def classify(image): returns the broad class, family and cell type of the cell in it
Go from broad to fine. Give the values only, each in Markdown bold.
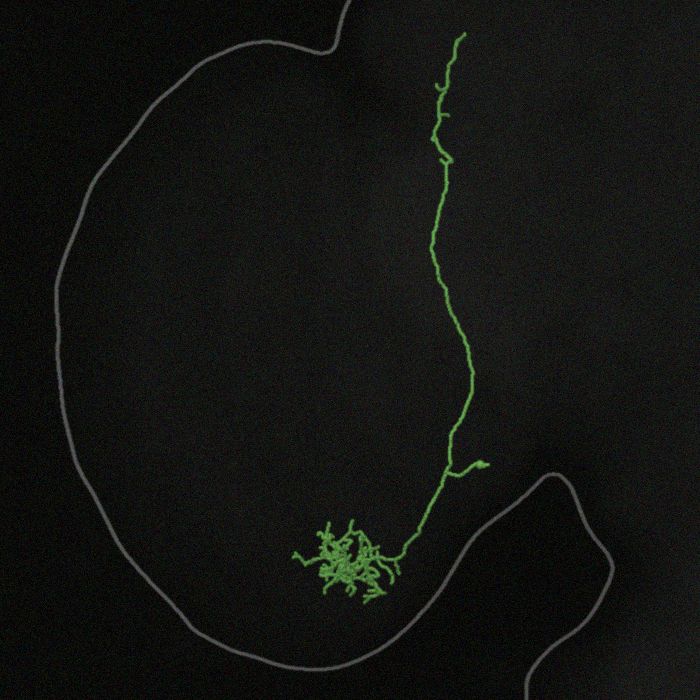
**visual projection neuron**, **MeVP**, **MeVP10**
